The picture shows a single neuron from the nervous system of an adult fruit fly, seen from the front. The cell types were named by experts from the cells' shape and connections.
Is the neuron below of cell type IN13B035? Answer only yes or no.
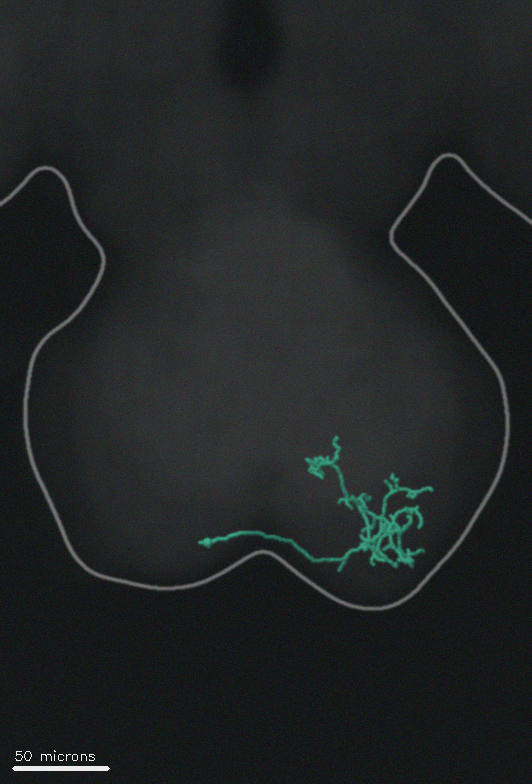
no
